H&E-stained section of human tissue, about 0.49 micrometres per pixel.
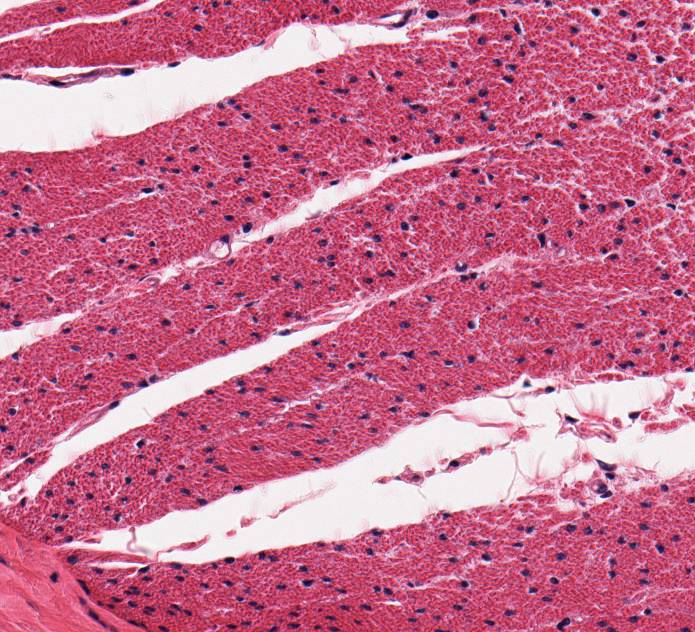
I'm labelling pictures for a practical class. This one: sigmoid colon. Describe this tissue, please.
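Follow the broad muscle bundles as they run diagonally from lower left to upper right across the field. Inside them the muscle cells are cut across, so you see a finely stippled mosaic of small pink profiles. The nuclei, small, round and dark purple, lie singly through the bundles. Now glance to the lower left corner: there the tissue is denser and smoother pink, with a texture unlike the bundles.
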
